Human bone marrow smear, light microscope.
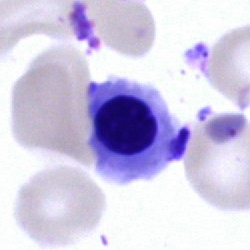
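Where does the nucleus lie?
Off-centre, toward the left side of the cell.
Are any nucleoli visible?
None are visible.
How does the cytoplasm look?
Its rim is wider on the right than the left, with no granules.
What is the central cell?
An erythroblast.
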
